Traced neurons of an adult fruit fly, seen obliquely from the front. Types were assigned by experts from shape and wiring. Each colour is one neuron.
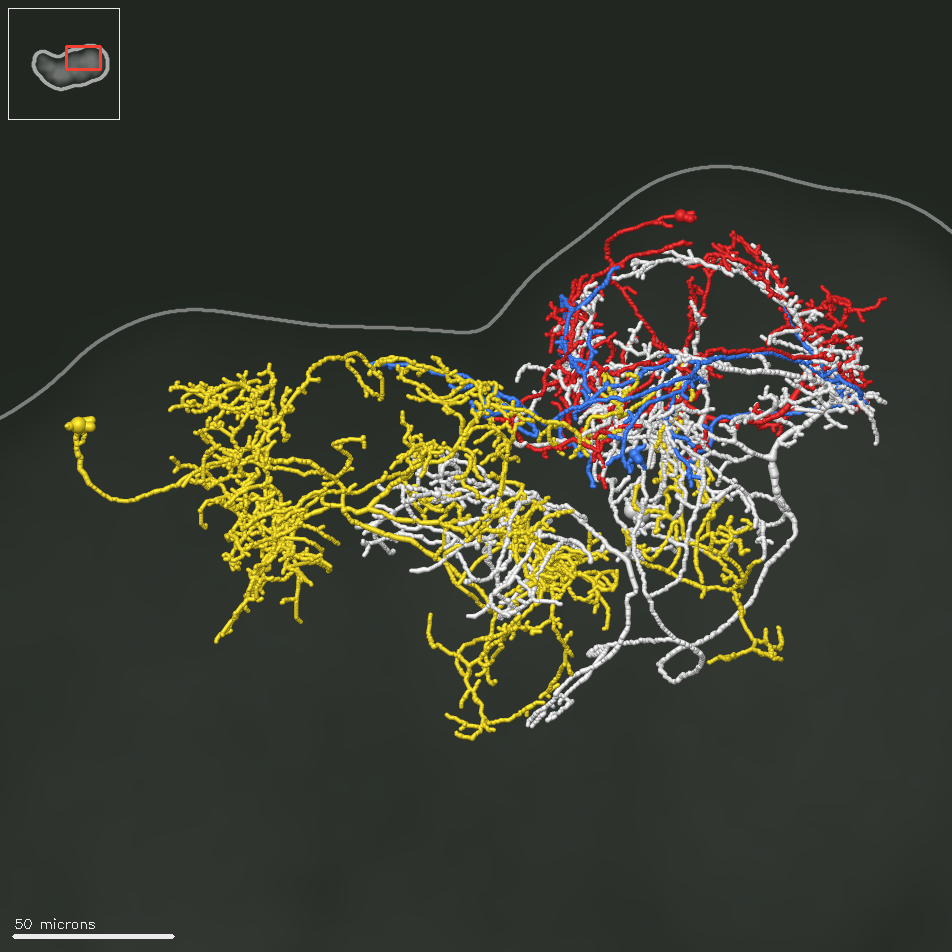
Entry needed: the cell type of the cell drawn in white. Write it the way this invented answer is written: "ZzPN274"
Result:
"SMP577"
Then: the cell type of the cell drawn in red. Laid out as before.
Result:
"SMP334"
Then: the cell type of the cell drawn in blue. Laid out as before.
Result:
"SMP105_a"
